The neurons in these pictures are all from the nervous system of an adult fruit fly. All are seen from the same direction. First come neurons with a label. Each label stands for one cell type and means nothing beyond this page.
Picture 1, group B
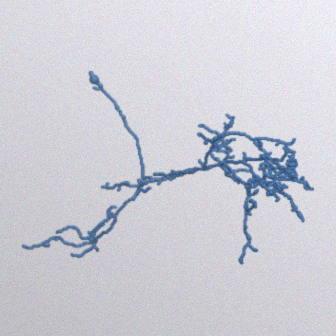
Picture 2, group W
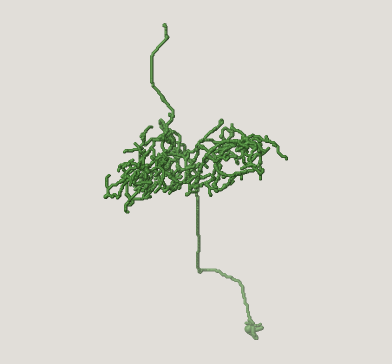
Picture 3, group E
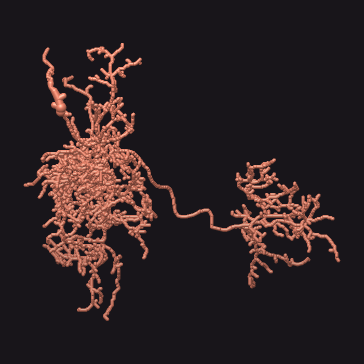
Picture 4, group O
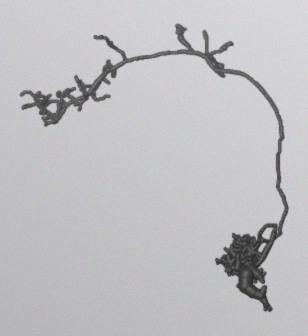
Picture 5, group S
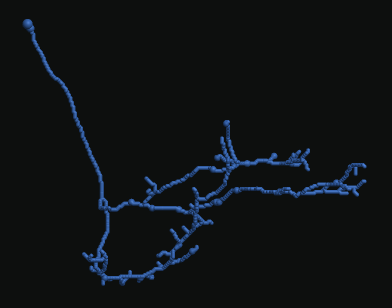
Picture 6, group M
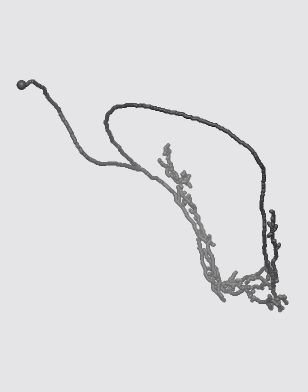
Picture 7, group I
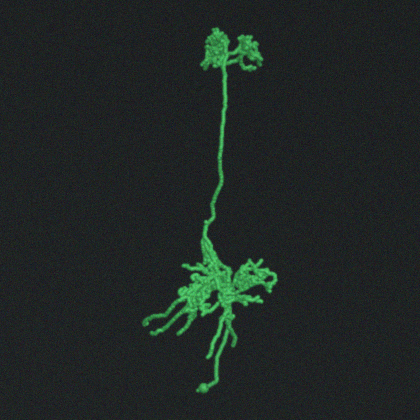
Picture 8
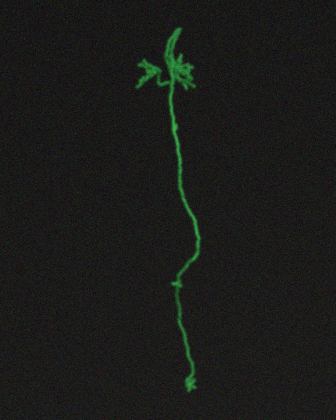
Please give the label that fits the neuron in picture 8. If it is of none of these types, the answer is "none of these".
group I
